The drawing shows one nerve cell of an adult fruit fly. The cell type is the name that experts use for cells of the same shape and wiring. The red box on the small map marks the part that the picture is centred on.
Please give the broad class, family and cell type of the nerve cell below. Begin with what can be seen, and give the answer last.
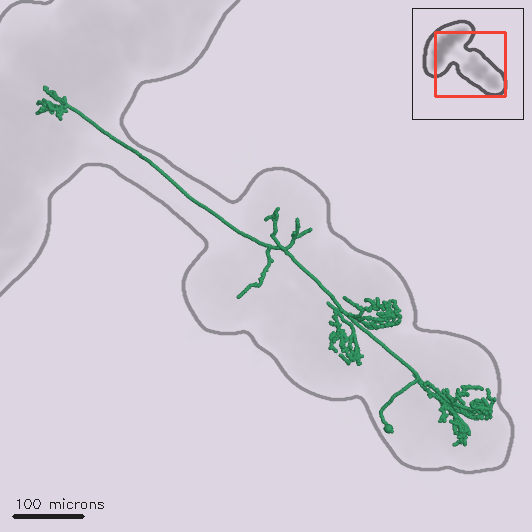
It reaches both the brain and the nerve cord, passing through the neck. The cell body is at the lower right of the picture. By the scale bar it is about 700 microns wide in this view. This is an ascending neuron. The family is hemilineage 09B. Its cell type is AN09B032.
